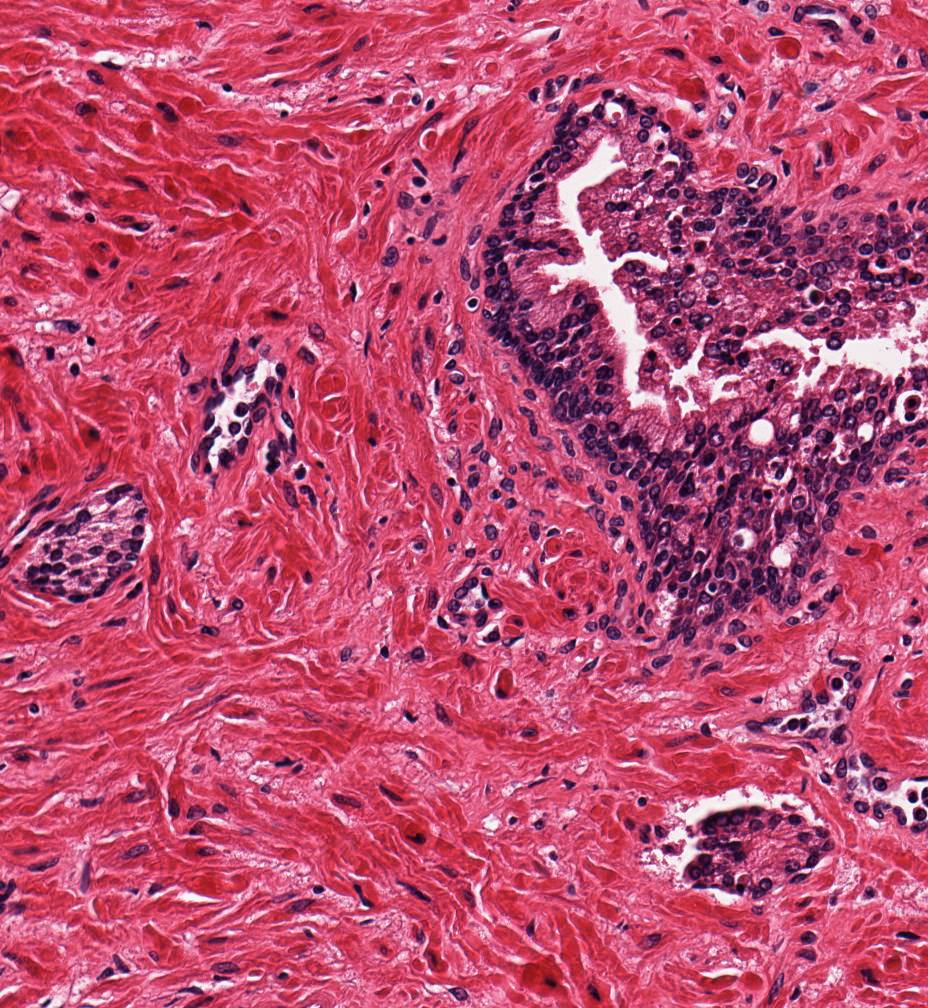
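Prostate. Dense pink stroma fills most of the field, glands set within it. The largest, upper right, has an irregular, branching, slit-like lumen; its epithelium seems many cells thick, with crowded, round, dark nuclei. Stroma? Eosinophilic spindle-cell bundles, interlacing in varying directions.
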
